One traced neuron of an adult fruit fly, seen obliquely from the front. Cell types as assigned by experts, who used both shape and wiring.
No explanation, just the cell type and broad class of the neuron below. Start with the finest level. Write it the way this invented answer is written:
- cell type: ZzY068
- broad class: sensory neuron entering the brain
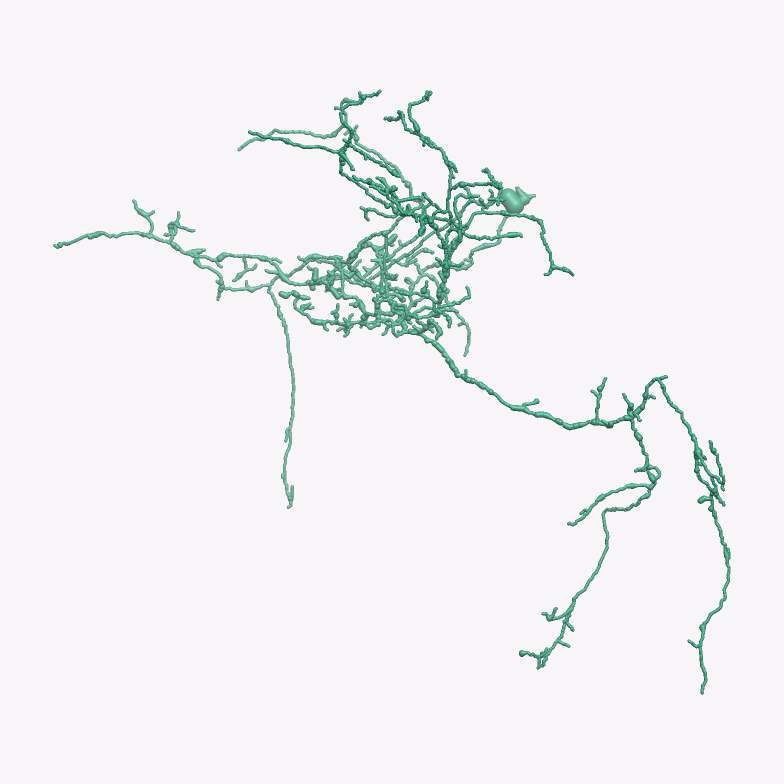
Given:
- cell type: PLP218
- broad class: central-brain intrinsic neuron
